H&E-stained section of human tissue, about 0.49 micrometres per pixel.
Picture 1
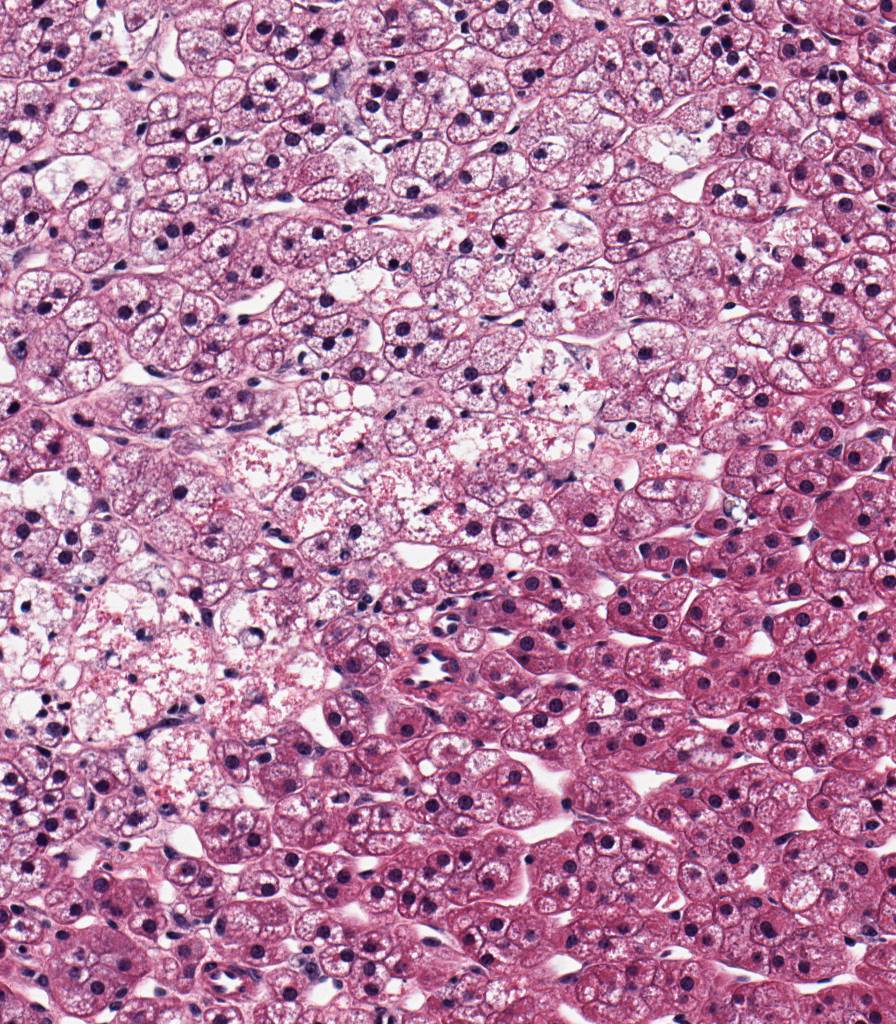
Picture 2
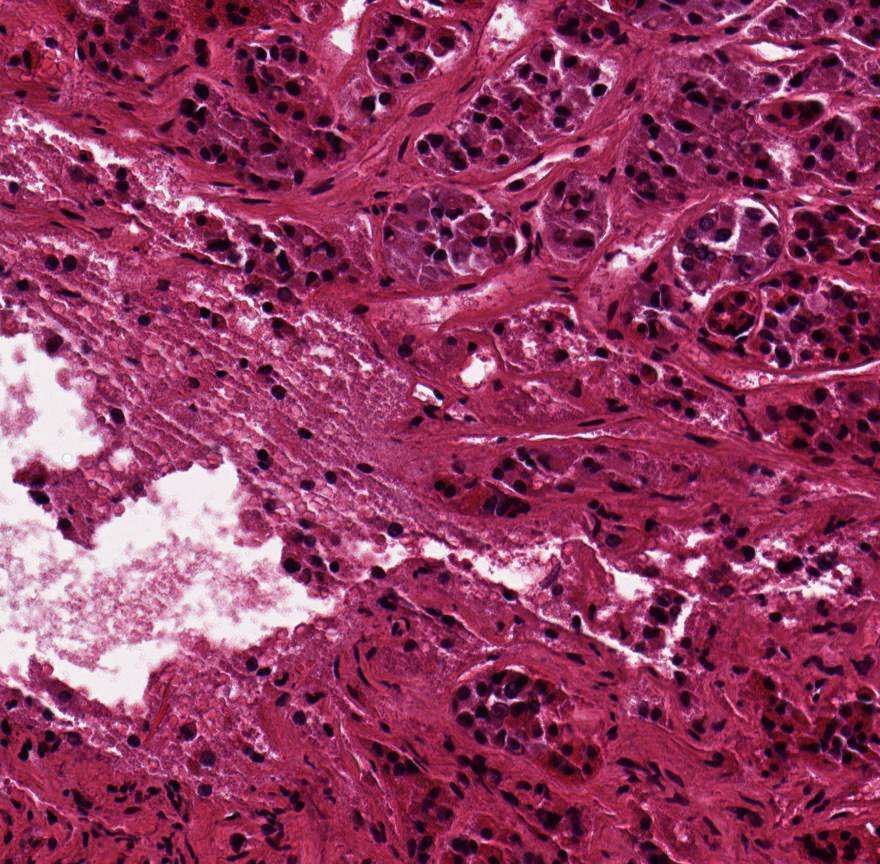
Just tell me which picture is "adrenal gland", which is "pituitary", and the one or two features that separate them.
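Picture 1: adrenal gland. Picture 2: pituitary. Picture 1 — cells in short cords and small nests, closely packed, throughout. Cytoplasm varies by region: pale, foamy, finely vacuolated in many cells upper left and centre; denser, more eosinophilic and granular, with fewer vacuoles, towards lower right. Nuclei mostly single, round, central, with a small dark nucleolus. Picture 2 — rounded nests separated by pink fibrous septa, clearest upper right; spindle-shaped nuclei lie along the septa. Nest cells: round, darkly stained nuclei; pink-purple granular cytoplasm.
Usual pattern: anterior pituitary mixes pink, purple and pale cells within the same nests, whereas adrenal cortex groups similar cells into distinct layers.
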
